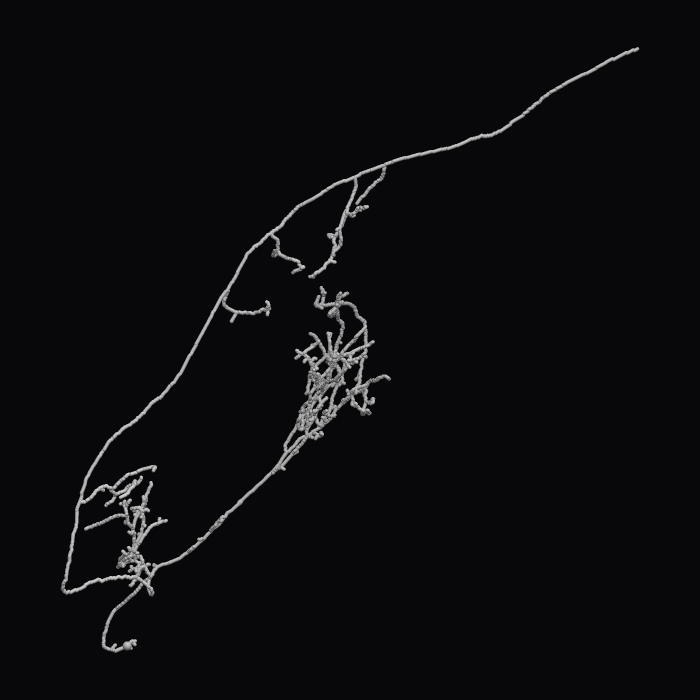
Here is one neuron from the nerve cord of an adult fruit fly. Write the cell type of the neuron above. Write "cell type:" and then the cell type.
cell type: AN17B013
